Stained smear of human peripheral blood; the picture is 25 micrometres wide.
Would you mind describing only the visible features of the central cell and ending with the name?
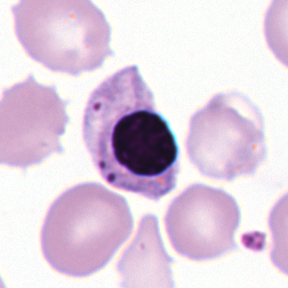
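First, the outline: irregular and angular, drawn out to a point at the top. The nucleus sits off-centre against the right side, and I can make out no nucleoli in it. A few scattered dark purple granules lie in the cytoplasm on the left. So: a normoblast.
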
